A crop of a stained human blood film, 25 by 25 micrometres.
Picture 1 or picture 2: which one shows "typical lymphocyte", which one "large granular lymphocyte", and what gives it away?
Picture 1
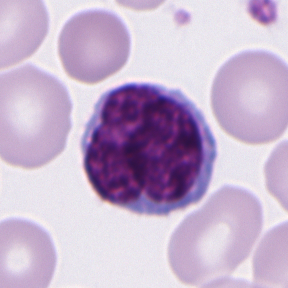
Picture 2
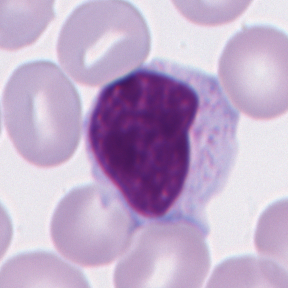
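Picture 1 shows a typical lymphocyte, and picture 2 shows a large granular lymphocyte.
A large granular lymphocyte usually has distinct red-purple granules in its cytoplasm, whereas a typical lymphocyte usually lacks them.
In picture 2, a few fine reddish-purple granules lie scattered in pale greyish-blue cytoplasm, while the cytoplasm in picture 1 is pale blue.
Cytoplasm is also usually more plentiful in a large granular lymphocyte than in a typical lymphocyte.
Here the nucleus fills about 60% of the cell's area in picture 2, against about 80% in picture 1. The large granular lymphocyte is about 14 micrometres across, with a nucleus of about 13 by 10 micrometres lying toward the left of the cell; the typical lymphocyte is about 12 micrometres across, about 1.75 times as wide as a whole red cell in its picture. In picture 1 a small notch indents the lower edge of the nucleus and the cytoplasmic rim is widest below it, whereas in picture 2 a shallow notch marks the right border of the nucleus. The chromatin is coarsely clumped and dark purple in both, dense in picture 2 and broken by paler gaps in picture 1.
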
